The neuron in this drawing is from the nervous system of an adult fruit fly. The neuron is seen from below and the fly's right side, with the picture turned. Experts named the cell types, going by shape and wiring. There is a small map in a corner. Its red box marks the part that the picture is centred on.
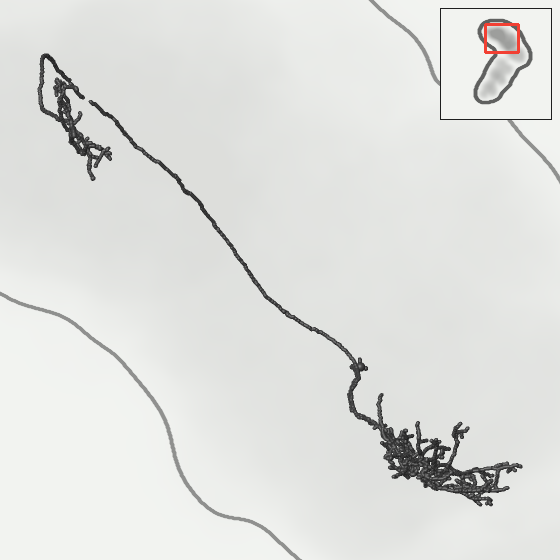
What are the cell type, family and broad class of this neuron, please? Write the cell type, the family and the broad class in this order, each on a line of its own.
PVLP008_a2
hemilineage VLPd&p1_dorsal
central-brain intrinsic neuron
